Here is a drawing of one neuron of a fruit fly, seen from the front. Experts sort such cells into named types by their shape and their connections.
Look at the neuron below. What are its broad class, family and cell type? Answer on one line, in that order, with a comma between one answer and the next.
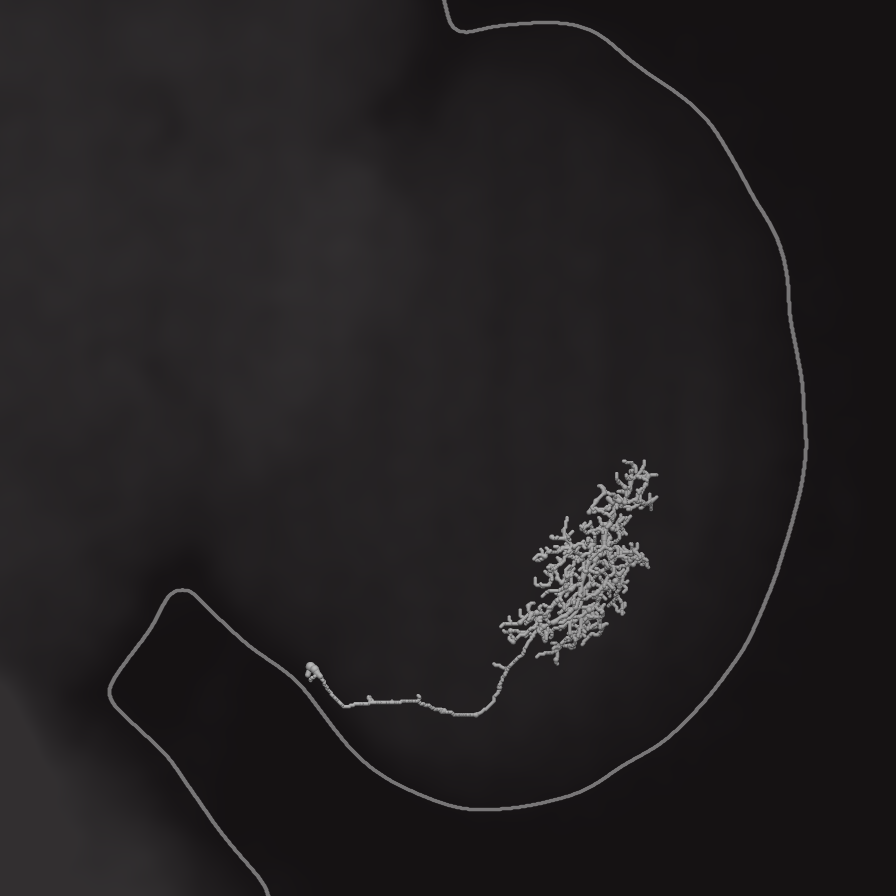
optic-lobe intrinsic neuron, Pm, Pm9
